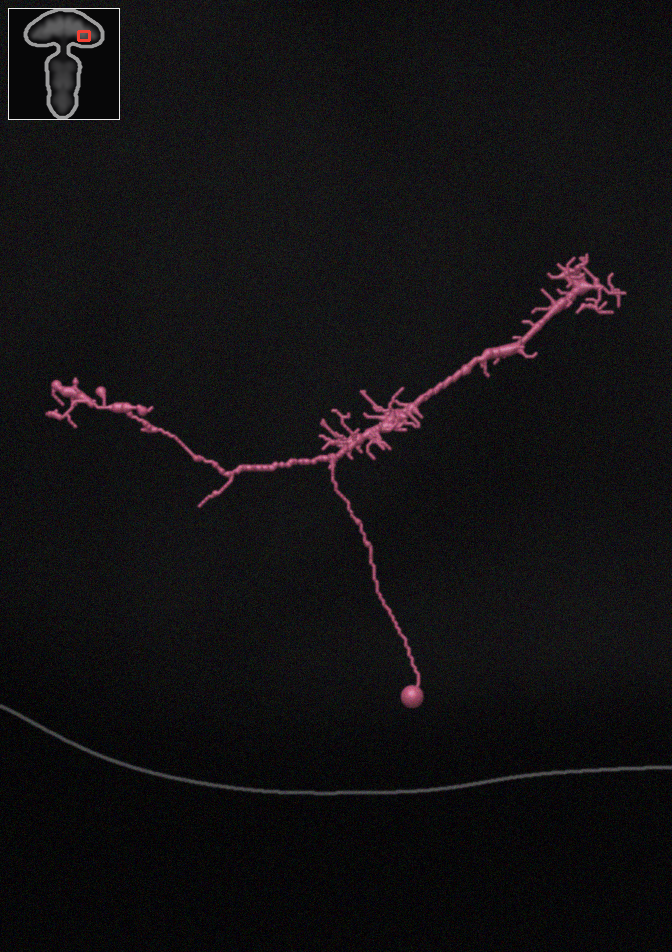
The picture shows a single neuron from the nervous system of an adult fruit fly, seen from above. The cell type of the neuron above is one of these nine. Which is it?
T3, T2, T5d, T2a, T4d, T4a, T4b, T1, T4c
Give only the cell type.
T2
